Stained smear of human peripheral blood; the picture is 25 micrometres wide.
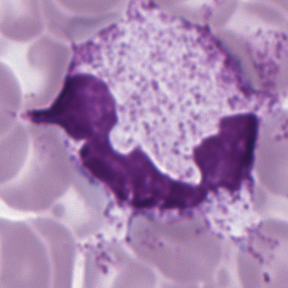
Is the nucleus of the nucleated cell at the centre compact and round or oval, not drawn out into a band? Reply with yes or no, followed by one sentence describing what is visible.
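No. The nucleus is a thick curved band shaped like a U that opens upward.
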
